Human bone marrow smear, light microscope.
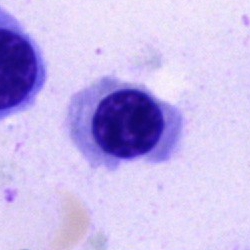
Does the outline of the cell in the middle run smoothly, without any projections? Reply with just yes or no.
No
